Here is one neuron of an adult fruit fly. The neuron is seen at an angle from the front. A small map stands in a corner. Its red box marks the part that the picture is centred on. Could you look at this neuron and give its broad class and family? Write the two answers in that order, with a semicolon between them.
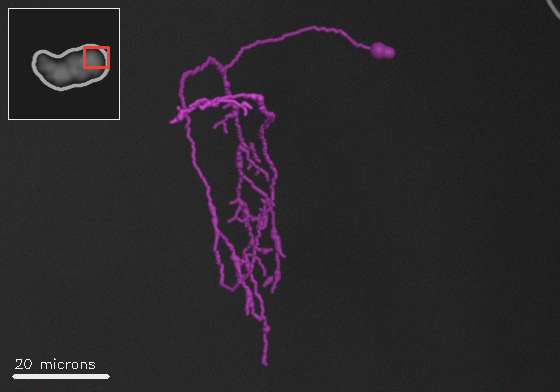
visual projection neuron; LC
